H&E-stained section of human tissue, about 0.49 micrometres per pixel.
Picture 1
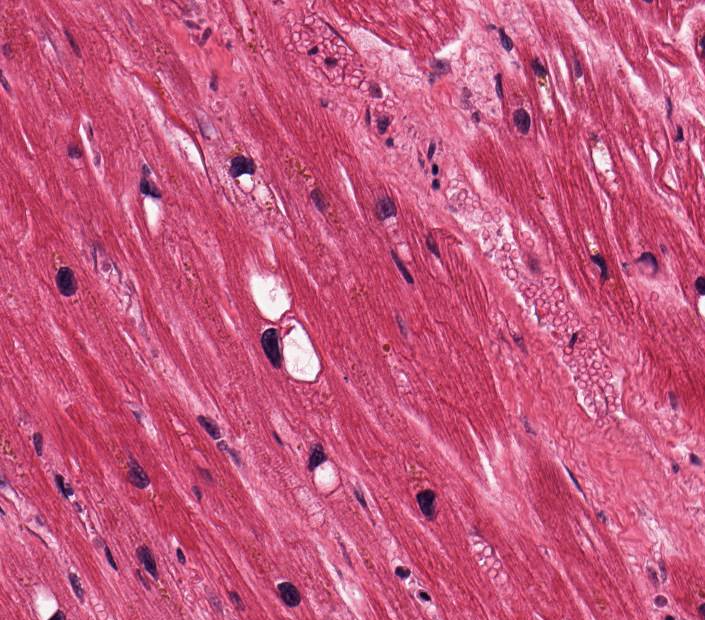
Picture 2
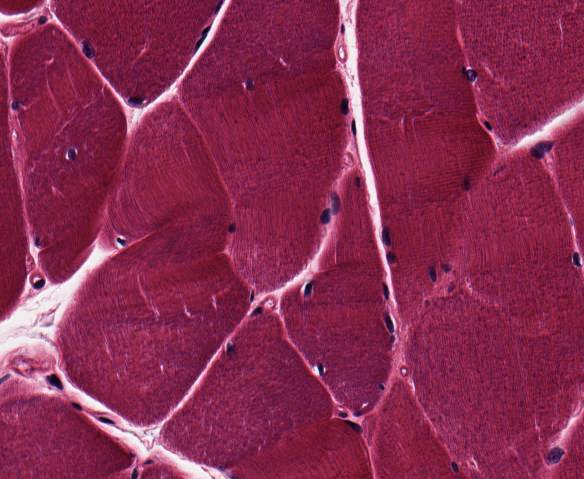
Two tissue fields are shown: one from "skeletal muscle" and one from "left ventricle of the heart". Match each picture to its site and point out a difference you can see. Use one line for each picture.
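Picture 1 is from the left ventricle of the heart. The muscle cell nuclei lie centrally within the fibres rather than at their edges.
Picture 2 is from the skeletal muscle. The fiber nuclei are small, dark and lie at the edges of the fibers.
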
